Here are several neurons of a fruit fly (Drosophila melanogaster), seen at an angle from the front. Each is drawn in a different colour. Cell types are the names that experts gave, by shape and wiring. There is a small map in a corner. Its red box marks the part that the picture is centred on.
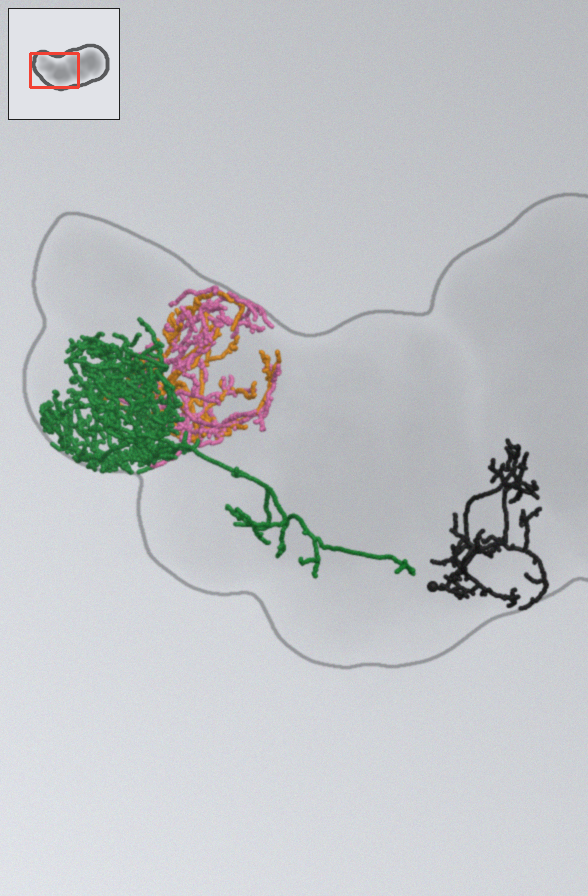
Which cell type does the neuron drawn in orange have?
IN04B068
